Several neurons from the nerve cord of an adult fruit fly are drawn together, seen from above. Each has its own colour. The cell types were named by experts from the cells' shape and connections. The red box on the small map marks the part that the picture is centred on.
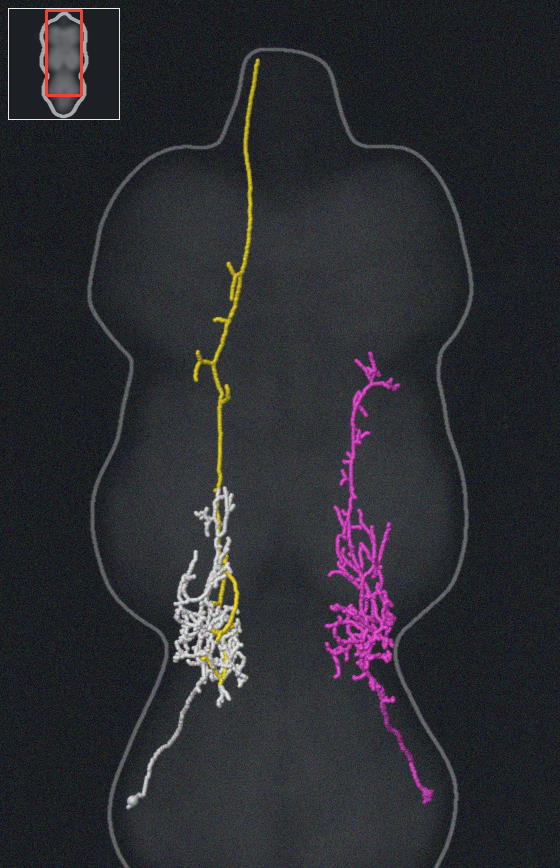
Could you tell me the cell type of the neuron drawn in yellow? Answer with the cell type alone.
IN16B107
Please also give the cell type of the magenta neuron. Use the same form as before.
IN16B047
